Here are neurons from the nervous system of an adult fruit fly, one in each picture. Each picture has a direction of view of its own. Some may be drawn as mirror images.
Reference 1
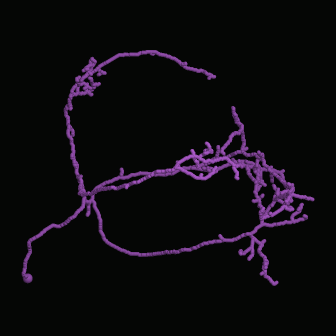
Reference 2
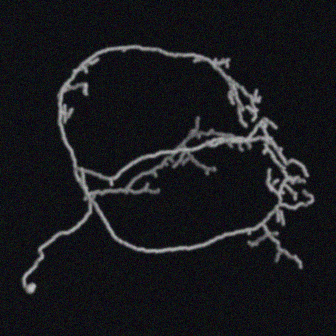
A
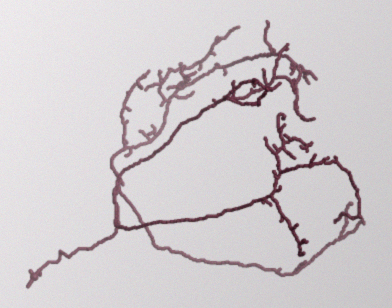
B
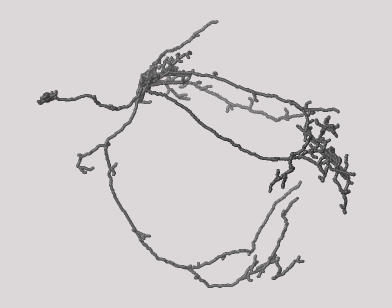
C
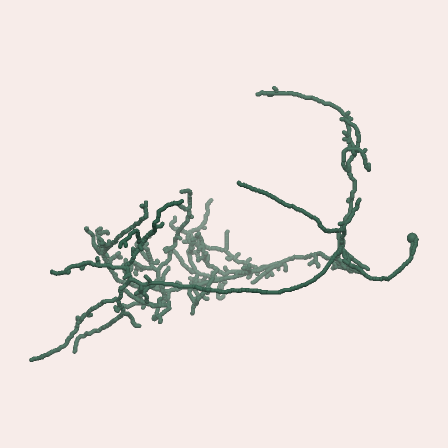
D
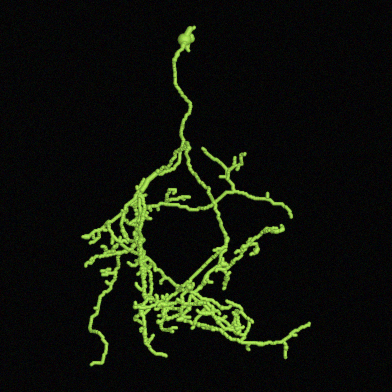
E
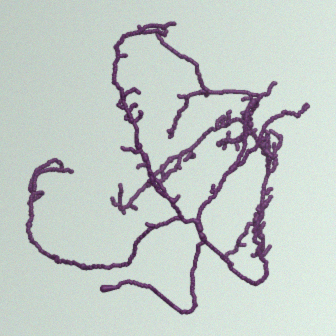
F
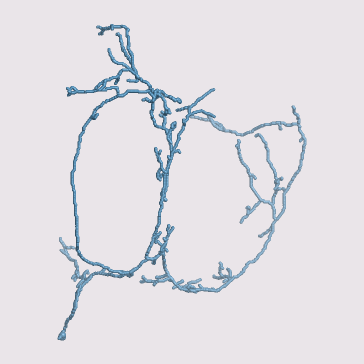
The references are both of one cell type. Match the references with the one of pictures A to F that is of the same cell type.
Picture E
